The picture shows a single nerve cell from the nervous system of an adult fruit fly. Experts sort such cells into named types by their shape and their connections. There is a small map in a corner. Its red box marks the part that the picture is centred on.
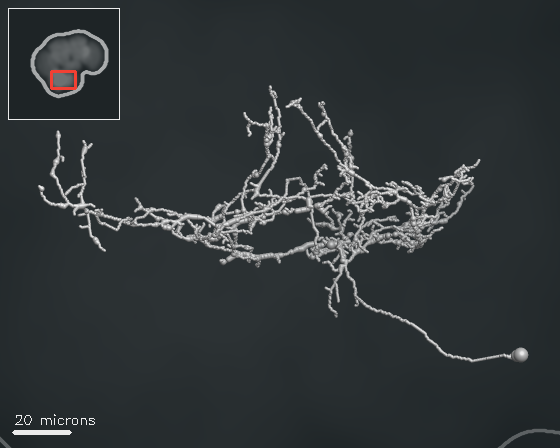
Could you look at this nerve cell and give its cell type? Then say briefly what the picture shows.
Its cell type is IN05B051. Its broad class is nerve-cord intrinsic neuron. Its cell body lies at the lower right of the picture. From left to right in the picture it spans about 180 microns. The picture shows dozens of branch ends.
